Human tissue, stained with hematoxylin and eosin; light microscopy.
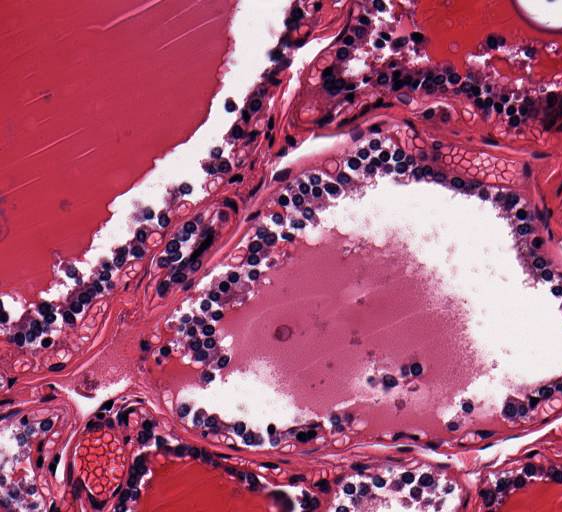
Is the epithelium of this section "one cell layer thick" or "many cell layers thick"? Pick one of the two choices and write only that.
One cell layer thick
